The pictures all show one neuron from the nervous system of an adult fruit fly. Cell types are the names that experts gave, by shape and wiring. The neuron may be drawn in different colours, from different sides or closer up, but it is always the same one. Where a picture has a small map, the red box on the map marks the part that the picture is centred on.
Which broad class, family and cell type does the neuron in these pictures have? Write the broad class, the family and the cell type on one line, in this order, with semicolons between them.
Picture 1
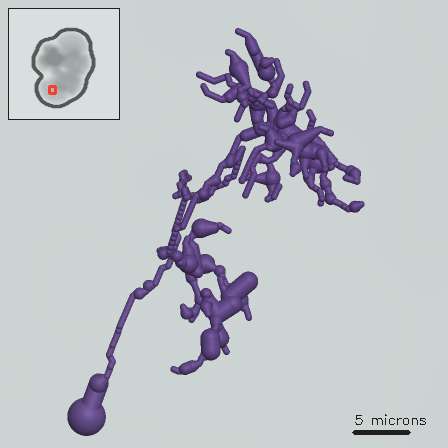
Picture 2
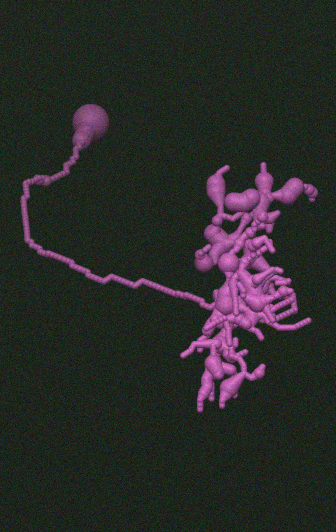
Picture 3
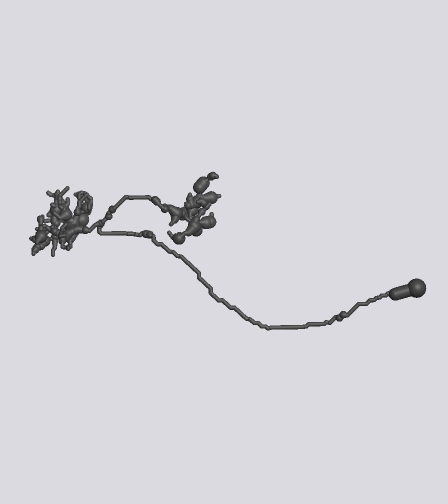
optic-lobe intrinsic neuron; T; T5a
